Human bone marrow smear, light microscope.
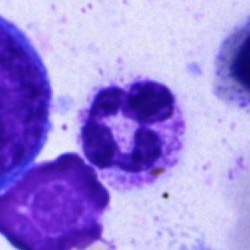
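Segmented neutrophil: the nucleus seems split into several lobes, set in a ring around a pale centre. The chromatin looks dark and densely clumped. Against pale pinkish-lilac cytoplasm, I can make out fine pinkish-purple granules scattered throughout.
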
